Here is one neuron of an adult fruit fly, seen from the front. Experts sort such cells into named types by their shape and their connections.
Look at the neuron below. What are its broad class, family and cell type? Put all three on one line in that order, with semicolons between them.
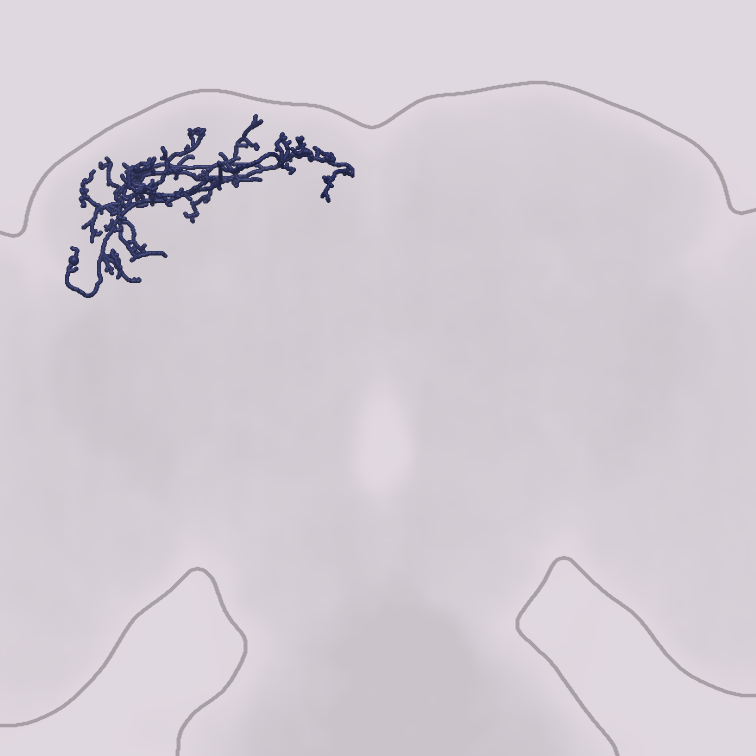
central-brain intrinsic neuron; hemilineage SLPal5; SLP099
